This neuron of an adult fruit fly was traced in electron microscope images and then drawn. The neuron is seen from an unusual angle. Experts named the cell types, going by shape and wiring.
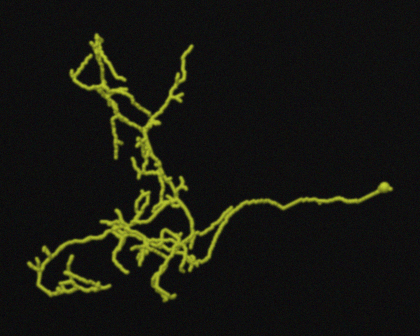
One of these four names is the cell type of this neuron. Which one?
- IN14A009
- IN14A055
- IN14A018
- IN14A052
IN14A055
